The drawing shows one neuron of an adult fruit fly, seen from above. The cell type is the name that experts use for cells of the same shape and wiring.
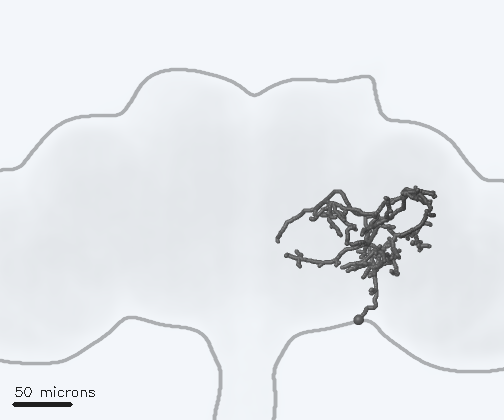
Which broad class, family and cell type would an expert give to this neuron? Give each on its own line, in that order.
central-brain intrinsic neuron
hemilineage DL1_ventral
CL272_a2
